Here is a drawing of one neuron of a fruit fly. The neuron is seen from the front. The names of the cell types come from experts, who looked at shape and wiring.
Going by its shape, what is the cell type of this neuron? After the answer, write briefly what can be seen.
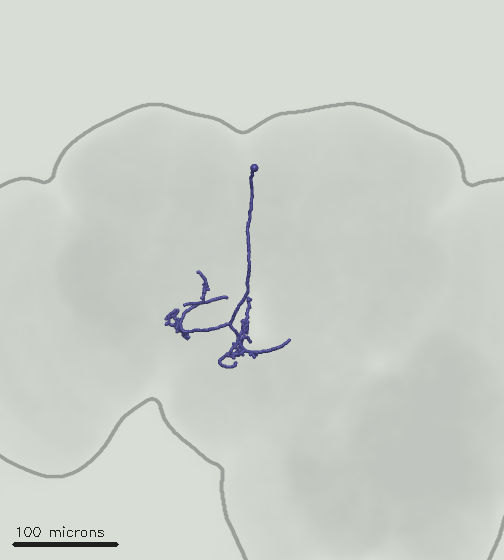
The cell type is WED103. It is a central-brain intrinsic neuron. From top to bottom in the picture it spans about 200 microns. As drawn here it is taller than it is wide.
